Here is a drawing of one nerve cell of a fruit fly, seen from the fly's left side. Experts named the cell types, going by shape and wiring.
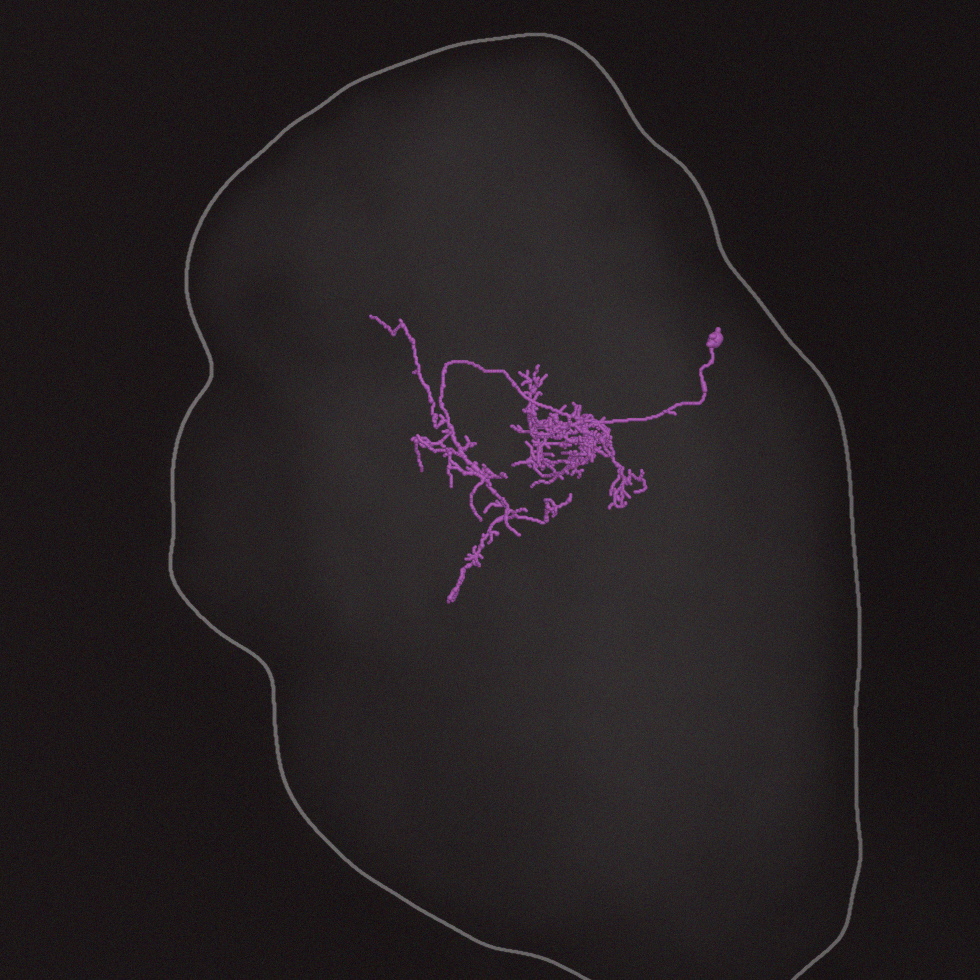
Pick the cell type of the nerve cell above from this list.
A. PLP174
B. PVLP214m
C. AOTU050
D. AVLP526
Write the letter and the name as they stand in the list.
B. PVLP214m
